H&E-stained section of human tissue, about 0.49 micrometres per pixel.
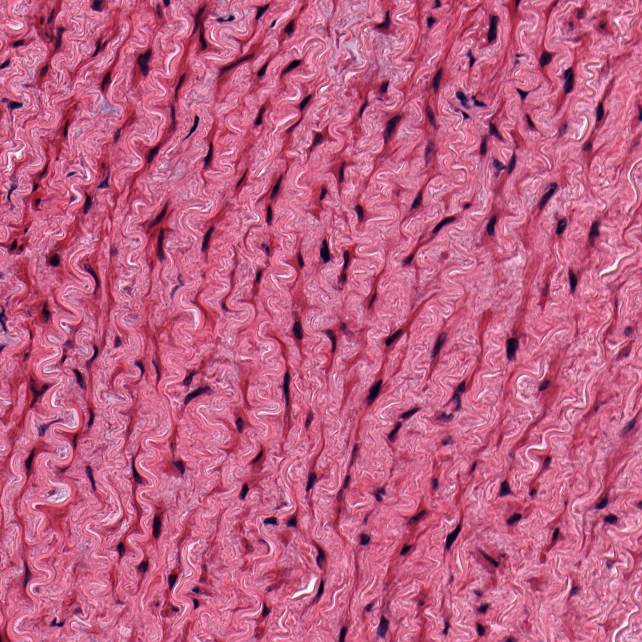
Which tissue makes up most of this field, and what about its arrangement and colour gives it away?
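Hmm, the tunica media of an artery, I think. The fibres run mainly from top to bottom, tightly crimped into wavy lines throughout, and the dark purple, elongated, spindle-shaped nuclei lie with their long axes parallel to them.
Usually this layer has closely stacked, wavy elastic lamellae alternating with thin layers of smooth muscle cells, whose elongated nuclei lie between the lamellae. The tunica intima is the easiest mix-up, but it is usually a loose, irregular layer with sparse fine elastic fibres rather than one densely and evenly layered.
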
